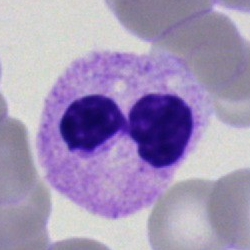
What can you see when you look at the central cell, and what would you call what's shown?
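Look first at the outline: it is smooth and round to slightly oval. Inside, two nuclear lobes touch each other near the centre of the cell, and neither lobe shows nucleoli. Fine purplish granules are scattered throughout the cytoplasm. Its name is segmented neutrophil.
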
